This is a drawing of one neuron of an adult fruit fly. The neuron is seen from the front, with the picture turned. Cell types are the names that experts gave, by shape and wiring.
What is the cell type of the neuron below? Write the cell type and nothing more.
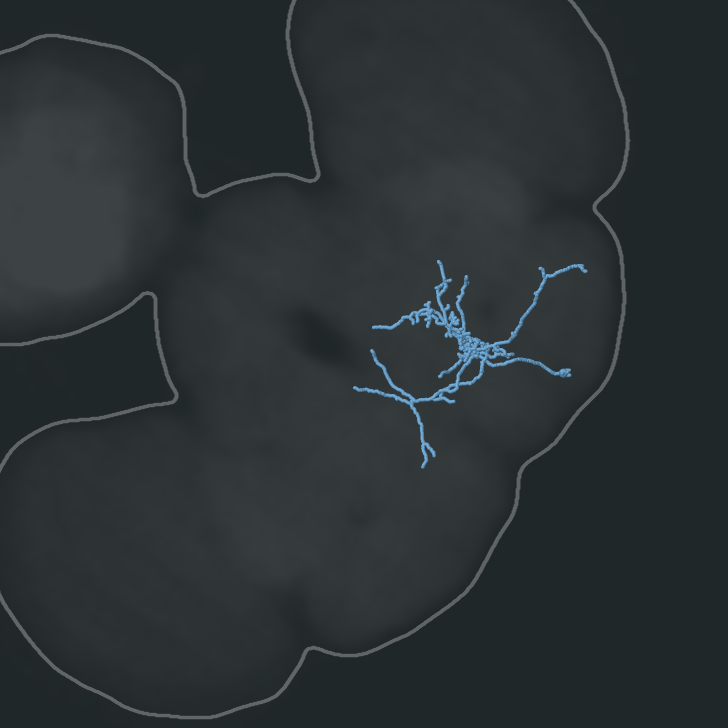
CL161_b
